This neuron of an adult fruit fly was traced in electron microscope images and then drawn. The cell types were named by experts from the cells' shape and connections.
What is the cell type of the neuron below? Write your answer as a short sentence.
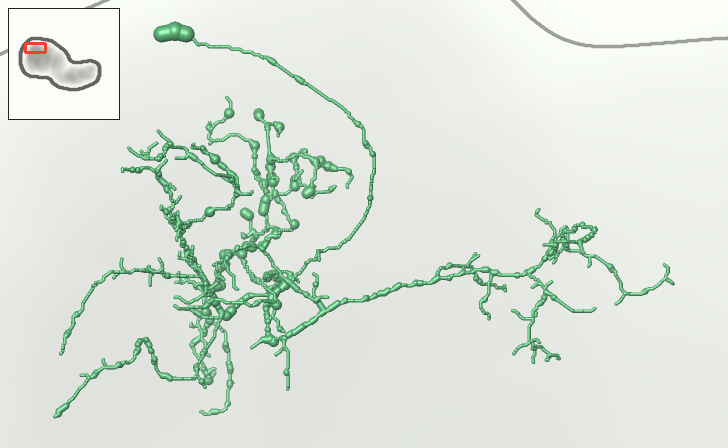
The cell type is CB3476.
